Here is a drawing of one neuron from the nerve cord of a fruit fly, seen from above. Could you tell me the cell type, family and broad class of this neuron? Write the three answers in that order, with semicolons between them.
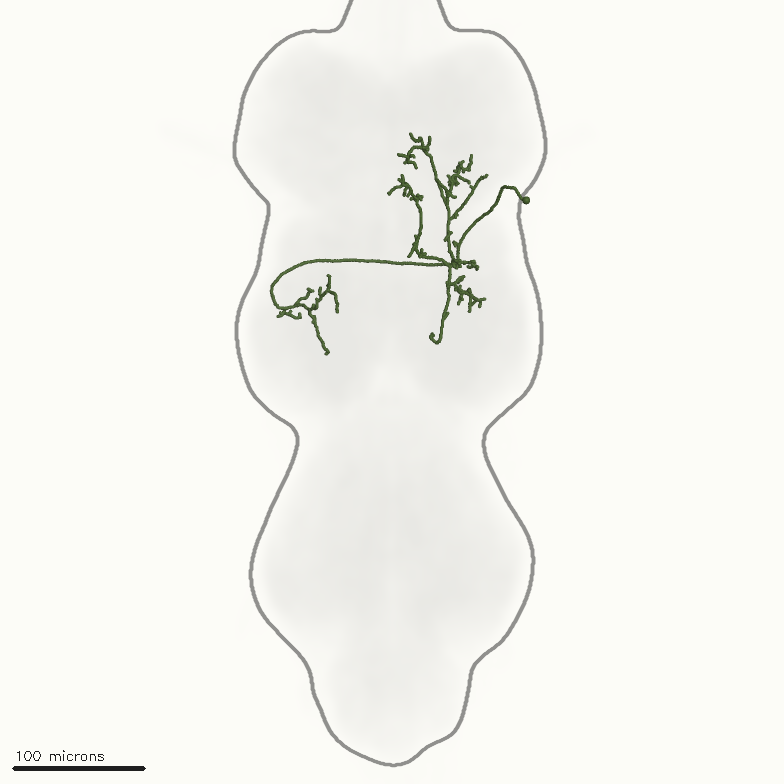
IN01A054; hemilineage 01A; nerve-cord intrinsic neuron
